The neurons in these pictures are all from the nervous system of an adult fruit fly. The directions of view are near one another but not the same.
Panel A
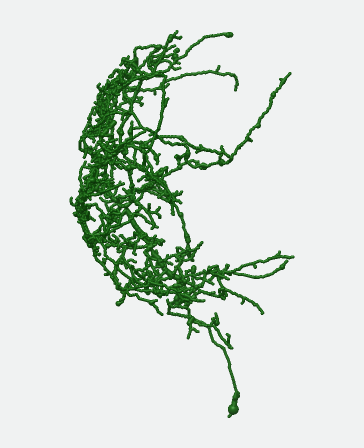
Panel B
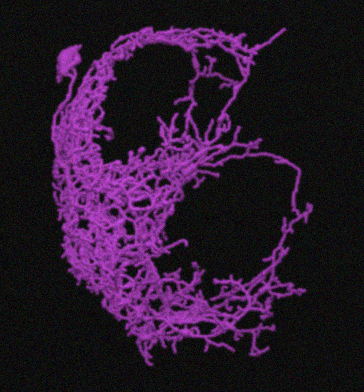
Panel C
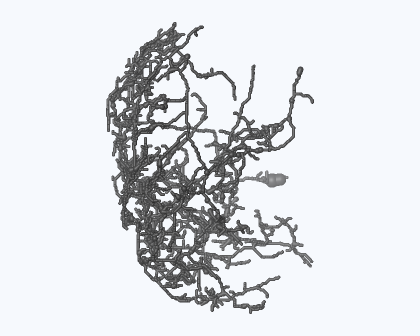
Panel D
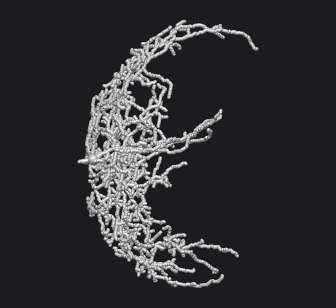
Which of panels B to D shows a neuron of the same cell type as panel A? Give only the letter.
C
